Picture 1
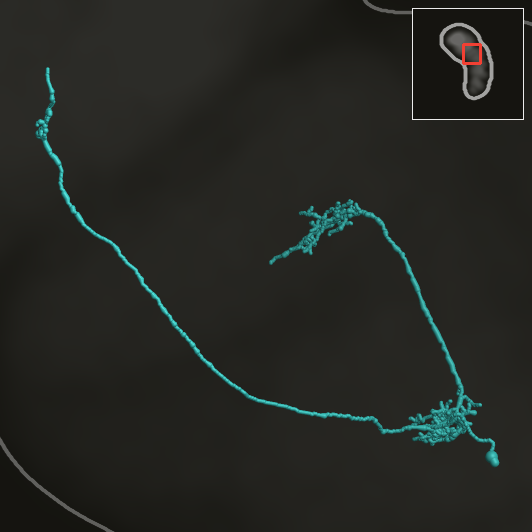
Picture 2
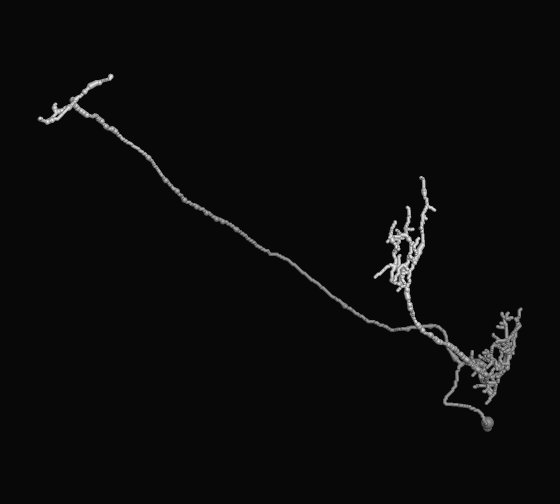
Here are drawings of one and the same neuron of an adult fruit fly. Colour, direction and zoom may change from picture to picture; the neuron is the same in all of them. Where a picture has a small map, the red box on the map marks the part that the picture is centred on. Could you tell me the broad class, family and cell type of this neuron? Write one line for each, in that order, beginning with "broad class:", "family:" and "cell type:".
broad class: visual projection neuron
family: LLPC
cell type: LLPC1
